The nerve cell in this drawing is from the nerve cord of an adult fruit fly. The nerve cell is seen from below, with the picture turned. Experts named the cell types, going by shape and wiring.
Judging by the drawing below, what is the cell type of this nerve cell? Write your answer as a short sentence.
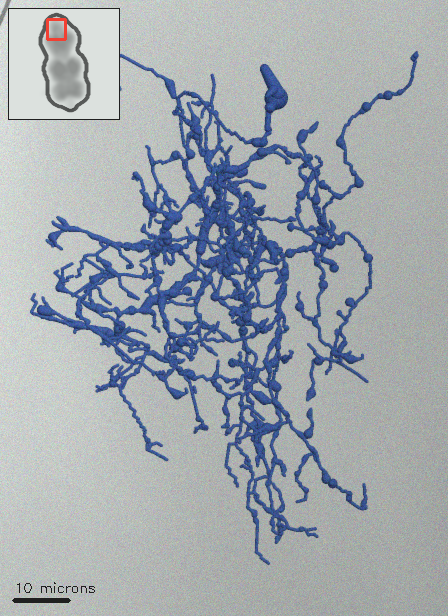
The cell type is INXXX353.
